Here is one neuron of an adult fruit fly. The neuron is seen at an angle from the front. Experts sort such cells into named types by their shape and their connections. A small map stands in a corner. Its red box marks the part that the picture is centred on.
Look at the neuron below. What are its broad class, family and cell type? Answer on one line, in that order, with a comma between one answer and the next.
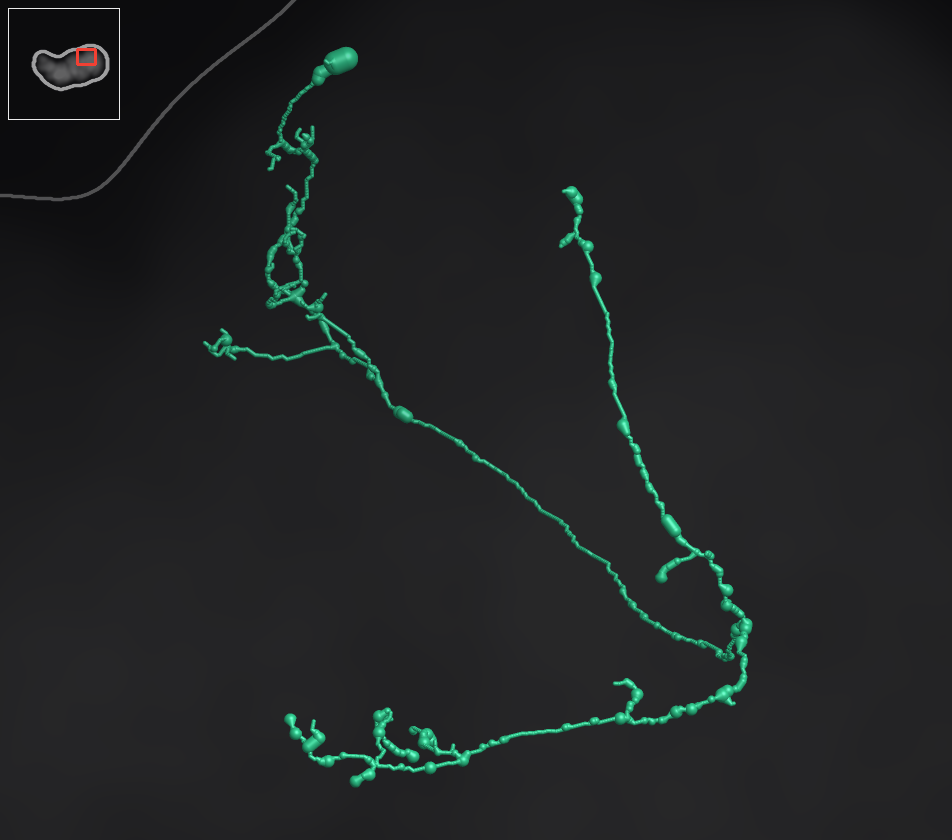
central-brain intrinsic neuron, class Kenyon Cell, KCa'b'-ap2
